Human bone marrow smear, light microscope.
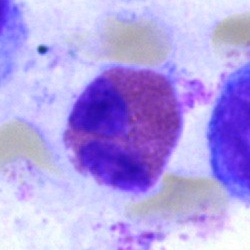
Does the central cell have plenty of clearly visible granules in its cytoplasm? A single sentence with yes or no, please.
Yes, many visible granules are held in the cytoplasm of the cell.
